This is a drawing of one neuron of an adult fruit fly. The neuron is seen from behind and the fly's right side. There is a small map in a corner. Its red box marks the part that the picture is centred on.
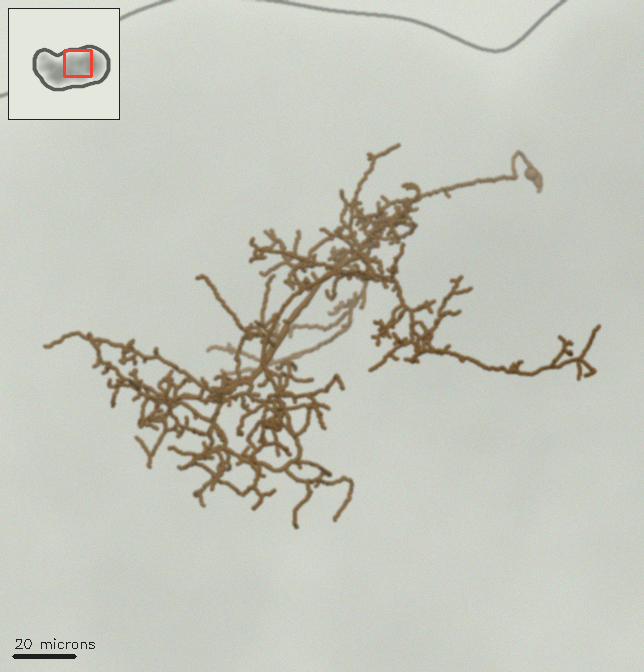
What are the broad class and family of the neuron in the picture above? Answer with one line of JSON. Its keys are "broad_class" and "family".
{"broad_class": "central-brain intrinsic neuron", "family": "hemilineage SMPad2"}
